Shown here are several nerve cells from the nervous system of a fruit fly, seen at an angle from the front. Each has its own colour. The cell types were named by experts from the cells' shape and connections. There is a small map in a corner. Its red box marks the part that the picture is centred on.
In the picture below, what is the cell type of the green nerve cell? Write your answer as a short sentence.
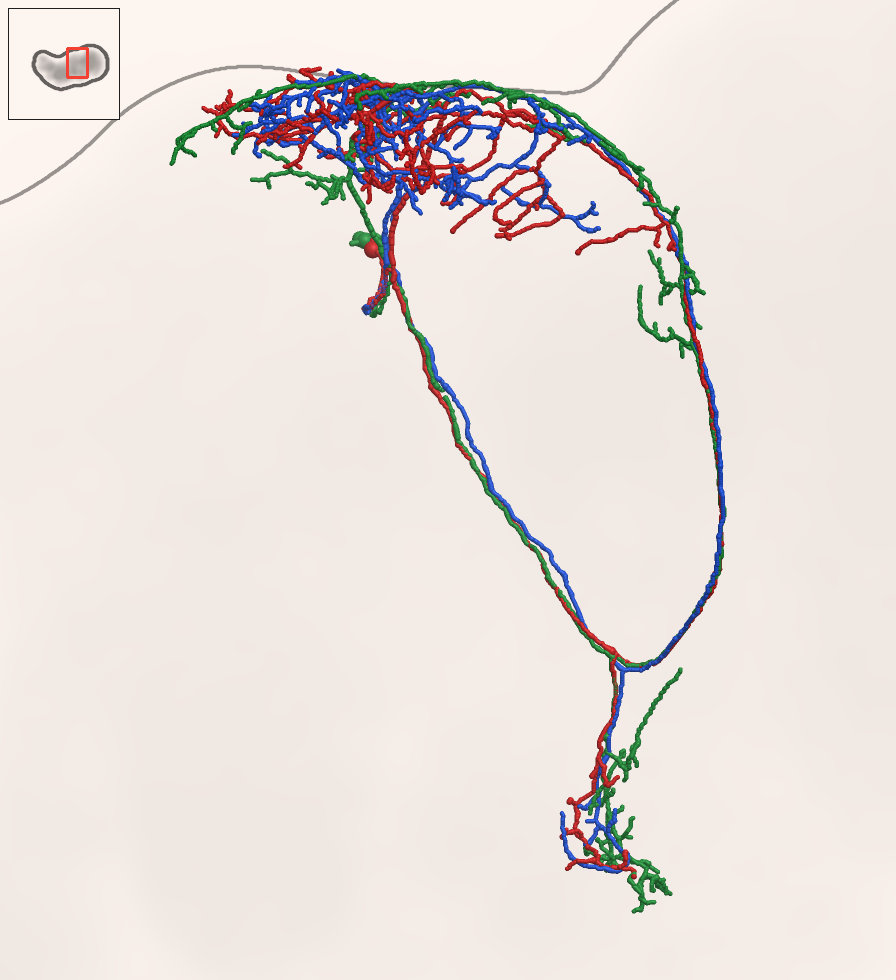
The cell type is CB1081.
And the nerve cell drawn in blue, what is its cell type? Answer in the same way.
The cell type is SMP299.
